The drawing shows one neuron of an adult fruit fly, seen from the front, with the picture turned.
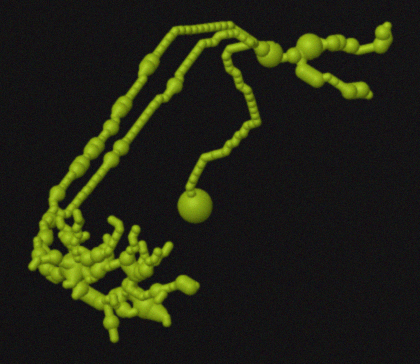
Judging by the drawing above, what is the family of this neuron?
T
